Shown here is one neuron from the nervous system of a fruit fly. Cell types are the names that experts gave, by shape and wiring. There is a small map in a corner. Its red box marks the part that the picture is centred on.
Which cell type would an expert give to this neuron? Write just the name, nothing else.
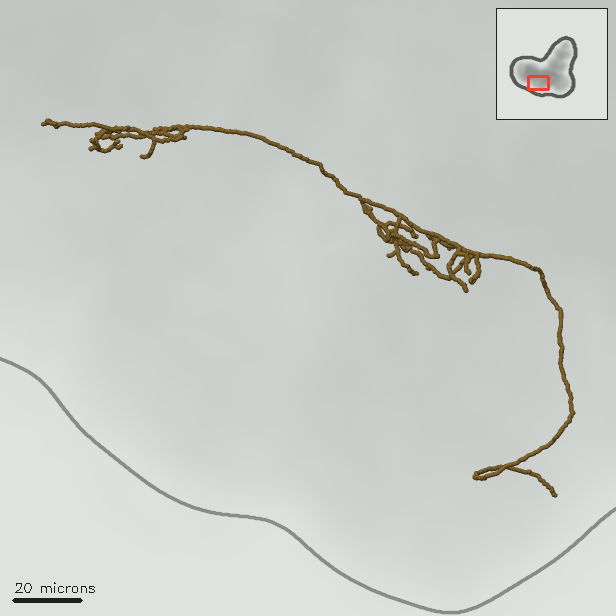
ORN_DP1m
